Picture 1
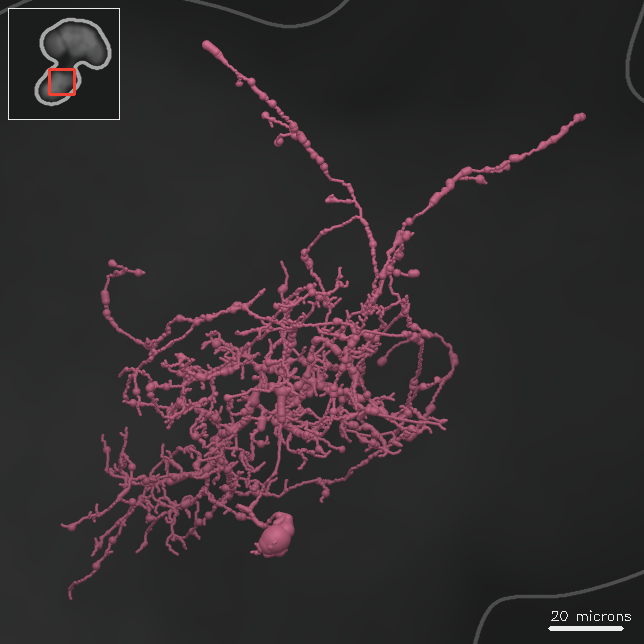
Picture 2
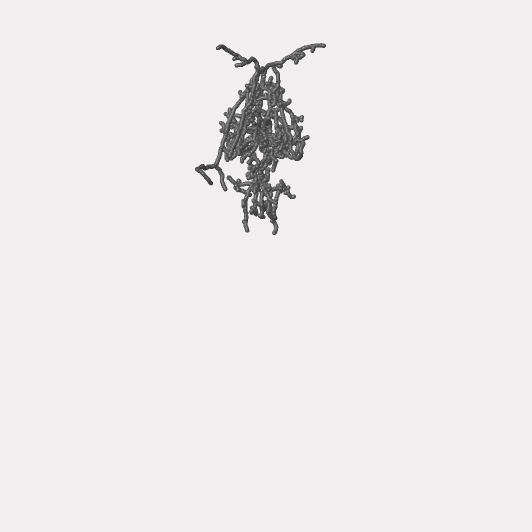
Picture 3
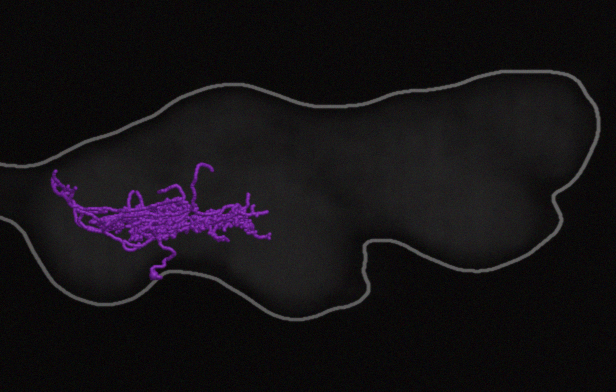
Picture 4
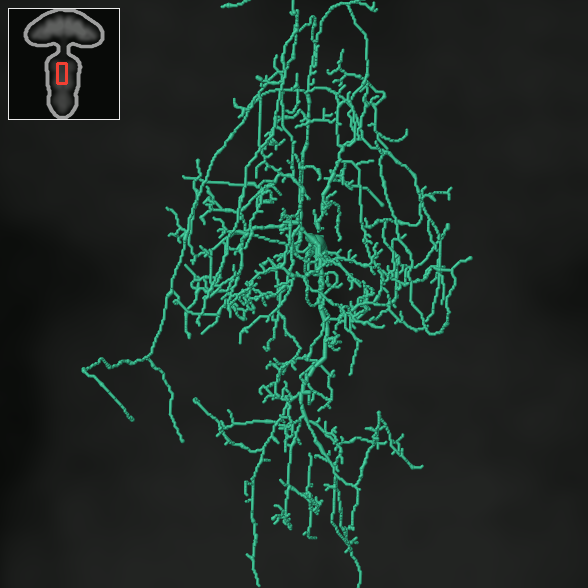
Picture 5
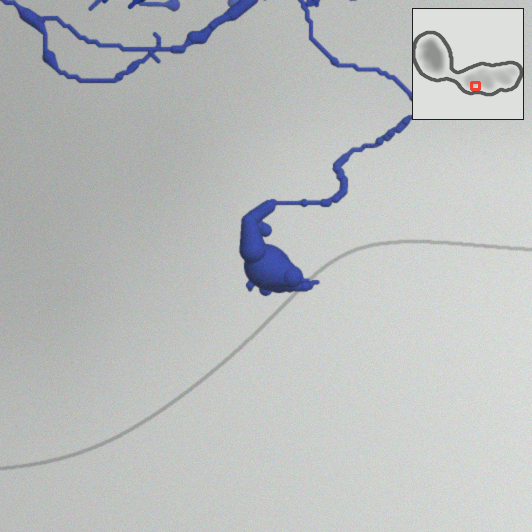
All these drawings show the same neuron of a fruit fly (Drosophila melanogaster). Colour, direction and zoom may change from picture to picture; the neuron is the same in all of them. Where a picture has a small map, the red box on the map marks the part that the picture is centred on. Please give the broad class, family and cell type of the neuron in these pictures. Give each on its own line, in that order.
nerve-cord intrinsic neuron
hemilineage 00A
IN00A010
